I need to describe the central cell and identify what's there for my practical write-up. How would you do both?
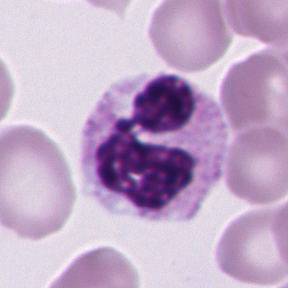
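First, the nucleus forms two lobes linked by a thin strand, with the upper lobe smaller than the lower. Next, the chromatin is coarse, clumped and dark purple. Last, the cytoplasm contains no vacuoles. The cell is a segmented neutrophil.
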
